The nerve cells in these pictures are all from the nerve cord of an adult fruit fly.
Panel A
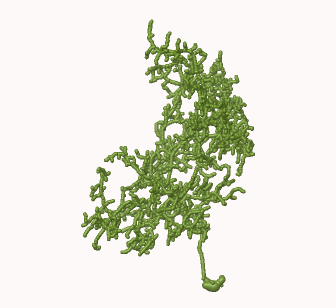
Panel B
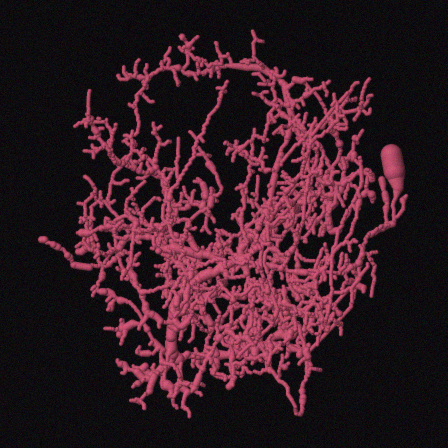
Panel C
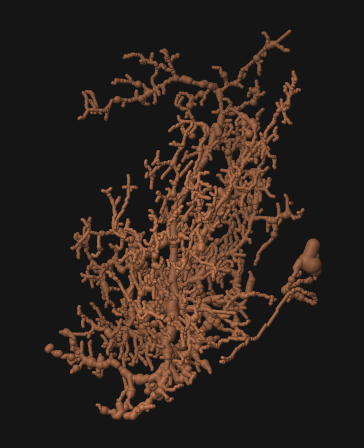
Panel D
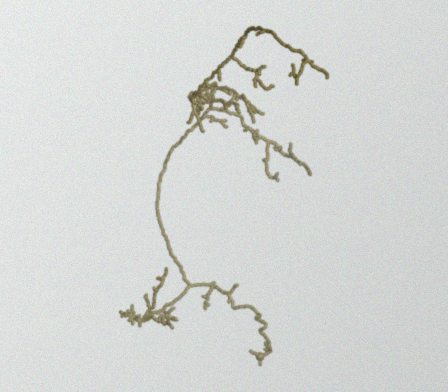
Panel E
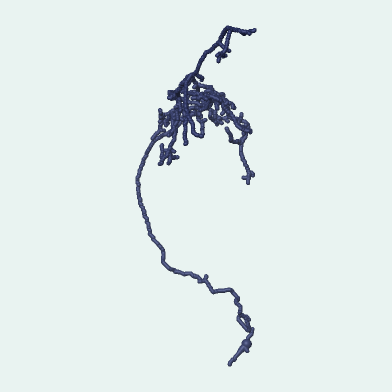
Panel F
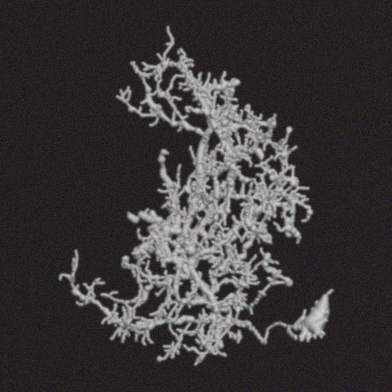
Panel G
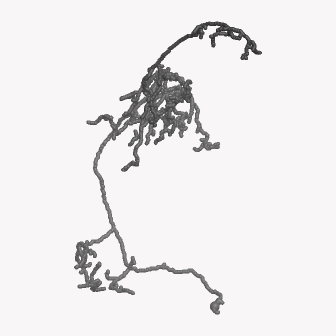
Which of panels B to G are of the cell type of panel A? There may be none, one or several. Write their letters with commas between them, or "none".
B, C, F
